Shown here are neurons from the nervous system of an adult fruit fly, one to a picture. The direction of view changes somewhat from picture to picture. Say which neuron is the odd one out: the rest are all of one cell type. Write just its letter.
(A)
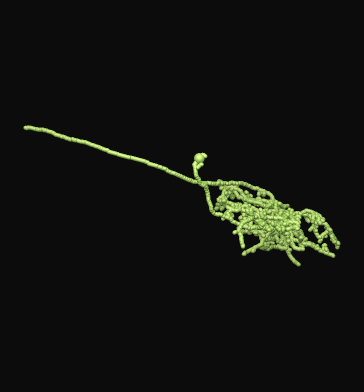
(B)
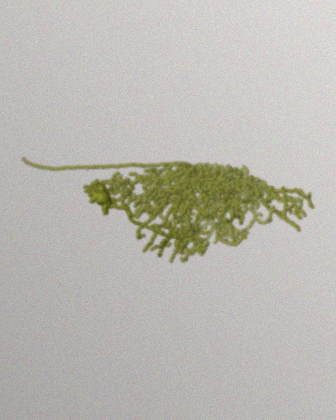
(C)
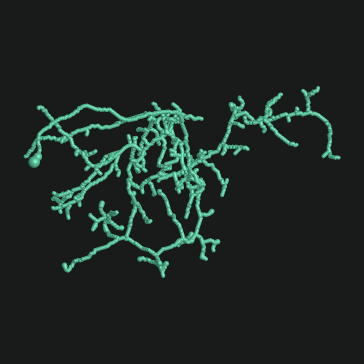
C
